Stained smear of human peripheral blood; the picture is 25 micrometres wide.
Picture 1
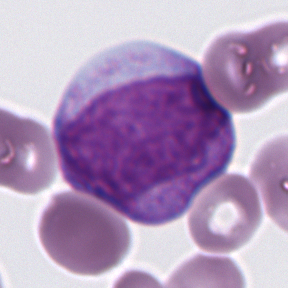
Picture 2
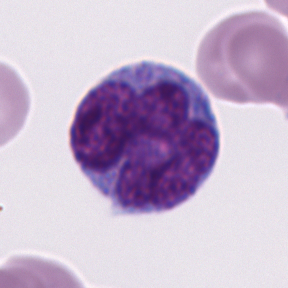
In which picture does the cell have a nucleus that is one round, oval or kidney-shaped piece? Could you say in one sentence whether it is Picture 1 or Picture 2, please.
Picture 1 contains the cell with a compact, undivided round, oval or kidney-shaped nucleus.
